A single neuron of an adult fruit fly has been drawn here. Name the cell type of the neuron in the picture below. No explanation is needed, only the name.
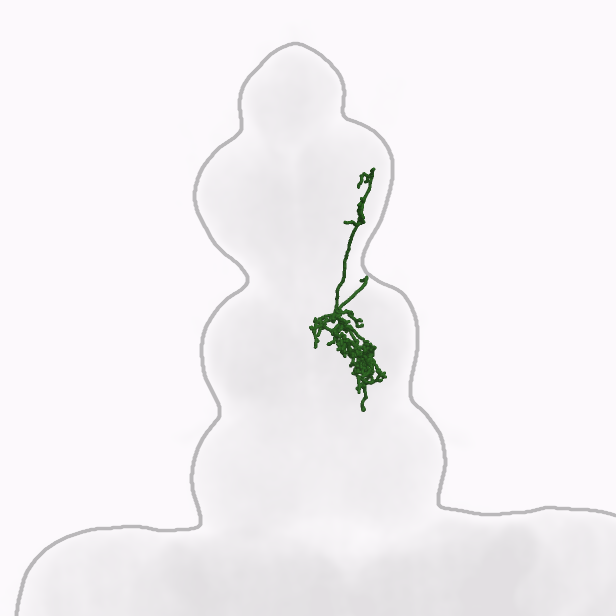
IN11A003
